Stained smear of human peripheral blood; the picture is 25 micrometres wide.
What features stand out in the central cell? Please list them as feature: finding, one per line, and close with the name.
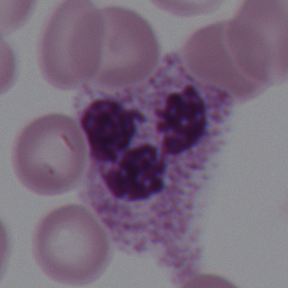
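Outline: irregular and ragged, not round
Lobes: three, separate
Chromatin: coarse clumps, dark purple
Cytoplasm: filled with many small purplish-pink granules
Cell: segmented neutrophil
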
